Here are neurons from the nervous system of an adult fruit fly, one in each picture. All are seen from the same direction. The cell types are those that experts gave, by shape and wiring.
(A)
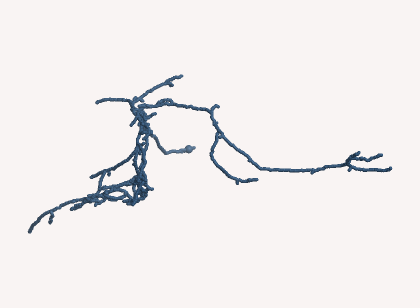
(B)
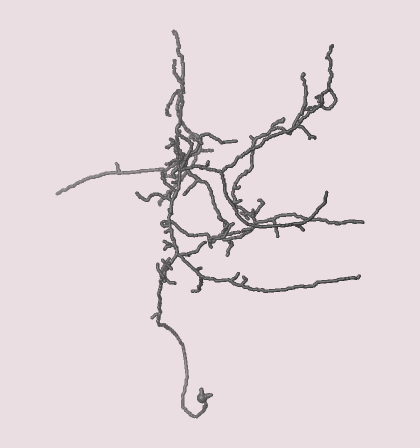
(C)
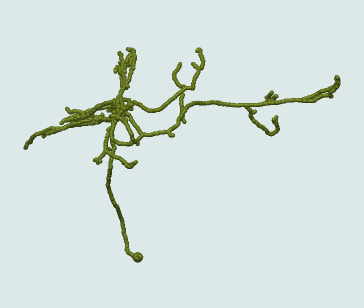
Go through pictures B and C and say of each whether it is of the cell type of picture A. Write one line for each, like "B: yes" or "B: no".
B: yes
C: yes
